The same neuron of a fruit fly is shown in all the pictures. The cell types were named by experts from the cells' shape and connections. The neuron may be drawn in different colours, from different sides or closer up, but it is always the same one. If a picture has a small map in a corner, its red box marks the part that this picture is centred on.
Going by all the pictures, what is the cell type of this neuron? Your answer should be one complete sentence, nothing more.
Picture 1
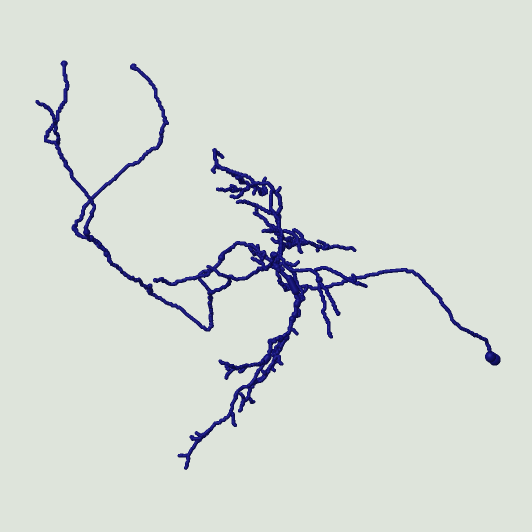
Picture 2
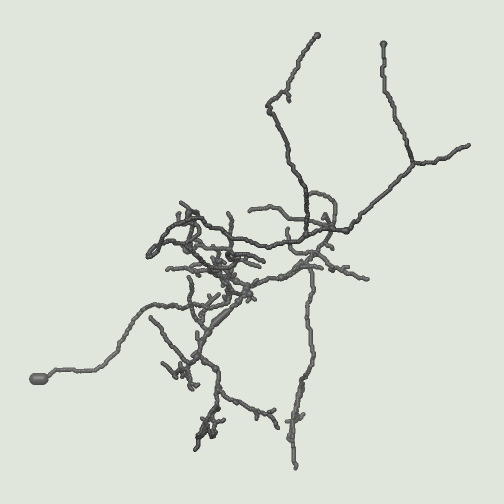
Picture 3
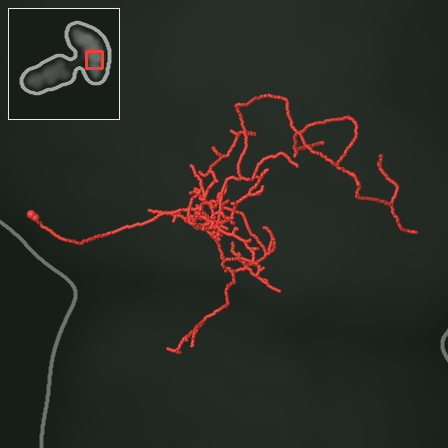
Typed by cell type, the neuron is CB3089.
